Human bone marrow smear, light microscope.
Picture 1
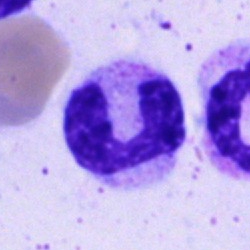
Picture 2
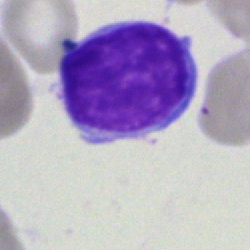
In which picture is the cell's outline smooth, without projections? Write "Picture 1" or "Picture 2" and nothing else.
Picture 1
